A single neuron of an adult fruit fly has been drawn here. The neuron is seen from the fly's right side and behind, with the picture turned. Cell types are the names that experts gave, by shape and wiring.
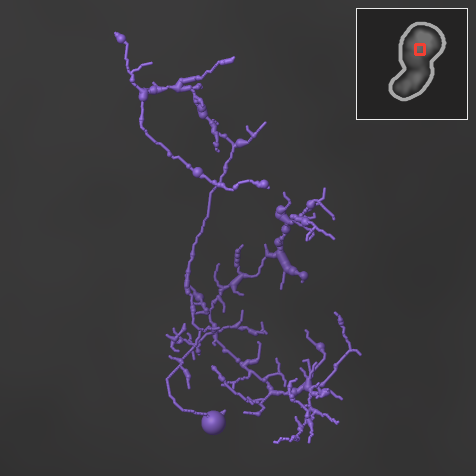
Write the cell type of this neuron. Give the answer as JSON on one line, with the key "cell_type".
{"cell_type": "AVLP387"}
